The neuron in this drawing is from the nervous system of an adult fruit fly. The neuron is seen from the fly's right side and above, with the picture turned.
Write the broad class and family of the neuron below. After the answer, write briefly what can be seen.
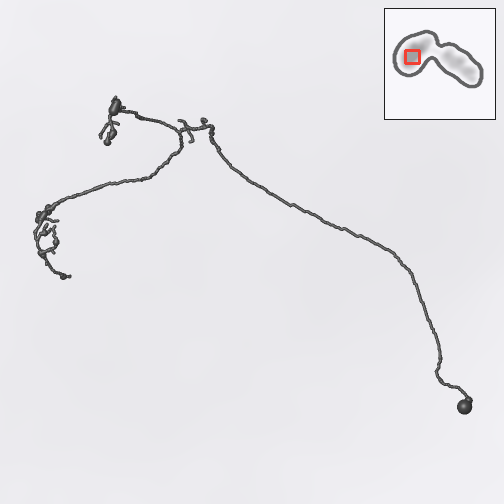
It is a central-brain intrinsic neuron. Its family is called class CX. The cell body can be seen at the lower right of the picture. As drawn here it is wider than it is tall.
